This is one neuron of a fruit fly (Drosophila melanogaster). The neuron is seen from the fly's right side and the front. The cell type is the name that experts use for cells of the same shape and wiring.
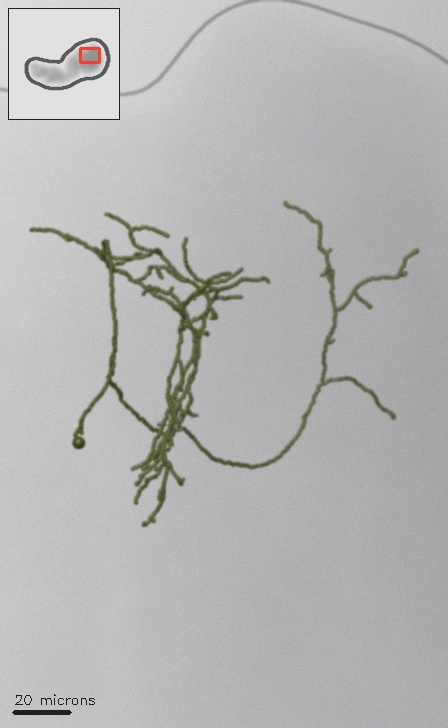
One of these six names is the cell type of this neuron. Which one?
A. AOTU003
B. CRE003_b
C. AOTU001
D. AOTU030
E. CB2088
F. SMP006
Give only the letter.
B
